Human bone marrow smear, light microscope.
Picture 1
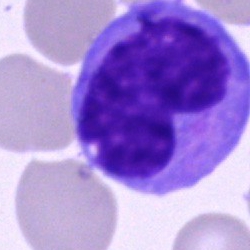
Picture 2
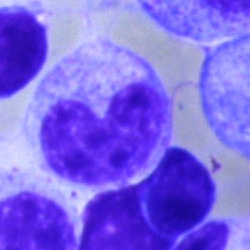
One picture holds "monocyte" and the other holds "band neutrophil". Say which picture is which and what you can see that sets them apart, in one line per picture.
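Picture 1: monocyte. The nucleus fills most of the cell.
Picture 2: band neutrophil. The cytoplasm is plentiful and pale blue.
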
